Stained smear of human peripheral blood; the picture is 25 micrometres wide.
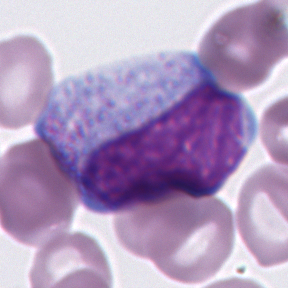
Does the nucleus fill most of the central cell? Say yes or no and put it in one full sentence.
No, the nucleus does not fill most of the cell; the cytoplasm is plentiful.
